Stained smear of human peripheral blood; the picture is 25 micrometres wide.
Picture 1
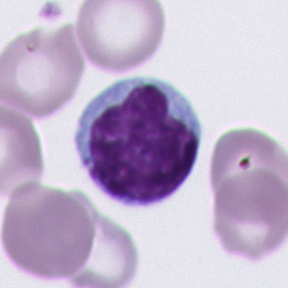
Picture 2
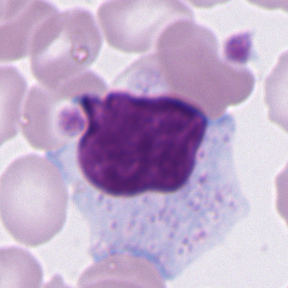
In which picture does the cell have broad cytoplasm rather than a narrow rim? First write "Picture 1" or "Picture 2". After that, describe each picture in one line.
Picture 2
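Picture 1: The cytoplasm is a narrow pale blue rim around the nucleus.
Picture 2: The cytoplasm is abundant and pale blue.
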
